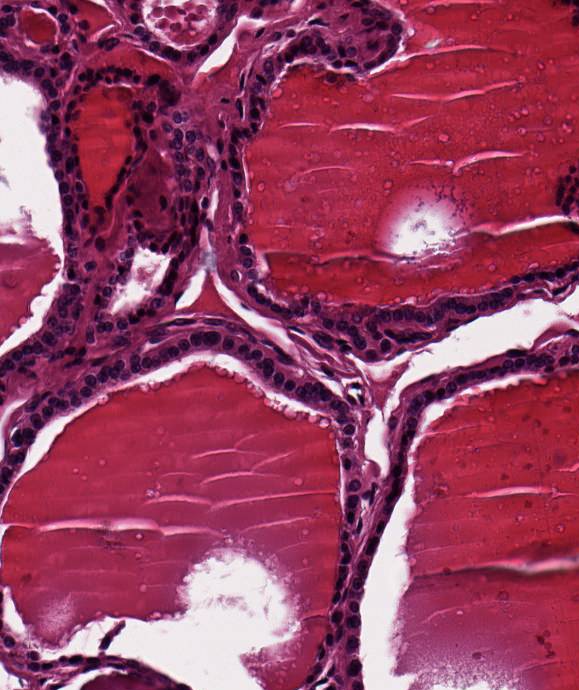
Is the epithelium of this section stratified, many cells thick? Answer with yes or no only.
No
